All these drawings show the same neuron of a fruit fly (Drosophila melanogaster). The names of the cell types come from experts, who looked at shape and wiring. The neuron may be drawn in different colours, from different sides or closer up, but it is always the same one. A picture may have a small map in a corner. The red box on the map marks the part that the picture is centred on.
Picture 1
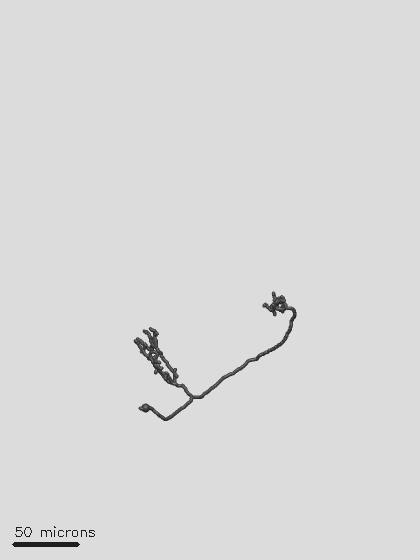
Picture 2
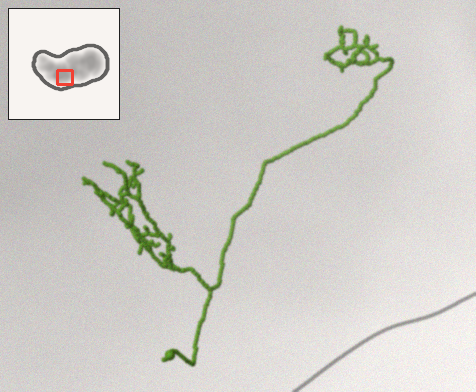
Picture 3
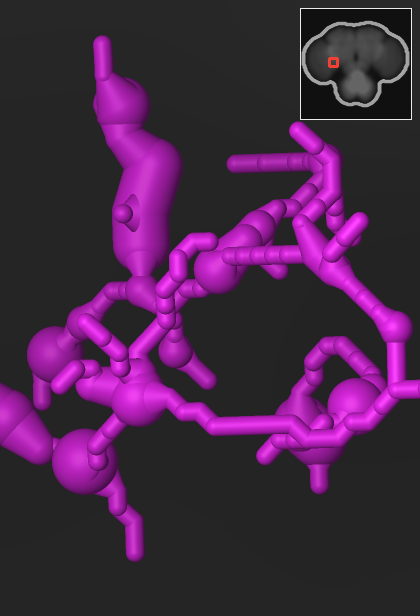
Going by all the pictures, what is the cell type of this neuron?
Tm33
